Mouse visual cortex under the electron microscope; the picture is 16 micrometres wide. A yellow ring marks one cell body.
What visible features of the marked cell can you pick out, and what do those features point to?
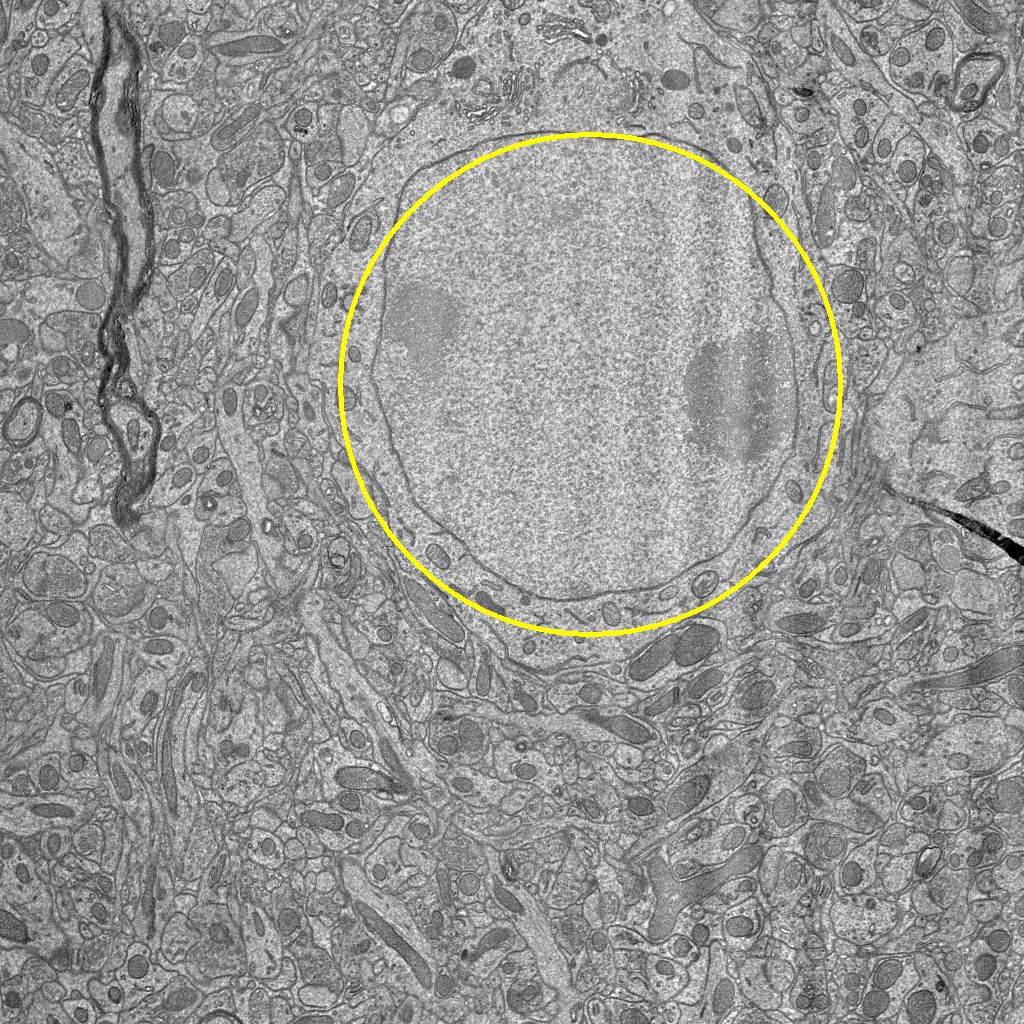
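Look at the nucleus: roughly round, wholly within the picture, its envelope smooth with no deep infoldings. Chromatin is pale and finely dispersed, no dense clumps lining the envelope. Two darker, ill-defined granular patches lie near its left and right sides. It is an excitatory neuron.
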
